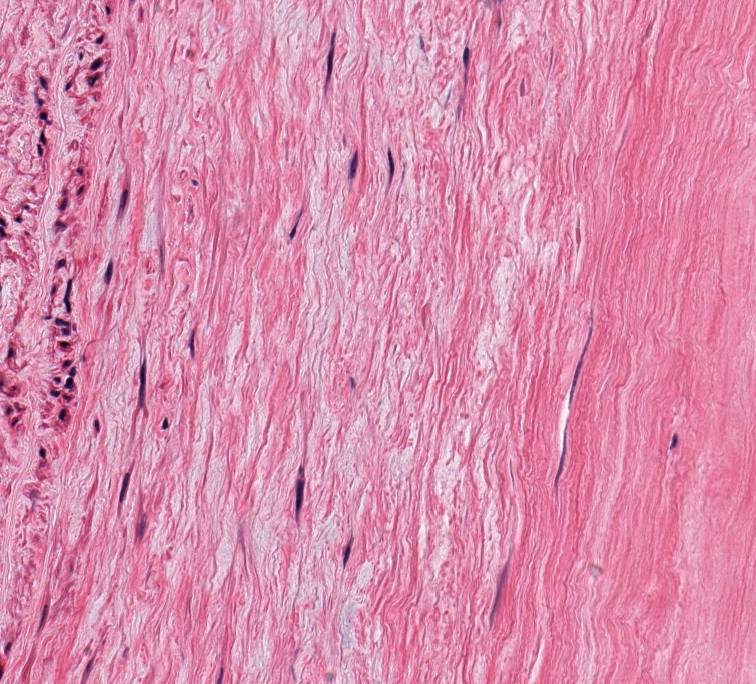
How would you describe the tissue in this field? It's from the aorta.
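Let's look at this field piece by piece. Densely packed pink collagen fibres run roughly from top to bottom. Notice how, in the left and middle parts, those fibres follow a wavy course. Sparse, slender, dark spindle-shaped fibroblast nuclei lie parallel to them. At the left edge, a looser area holds a cluster of small dark nuclei.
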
